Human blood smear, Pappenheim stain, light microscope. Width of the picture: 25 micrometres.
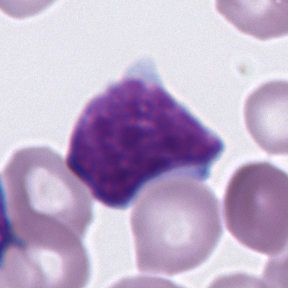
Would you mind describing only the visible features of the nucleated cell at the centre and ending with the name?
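Angular and irregular rather than round, the cell measures about 14 by 11 micrometres. The nucleus is about 13 by 11 micrometres, and no nucleoli are visible in it. The visible cytoplasm is pale blue, and a small pale cytoplasmic tag projects from the top edge of the cell. The cell is a myeloblast.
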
